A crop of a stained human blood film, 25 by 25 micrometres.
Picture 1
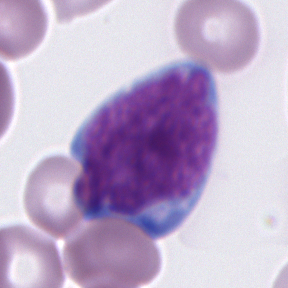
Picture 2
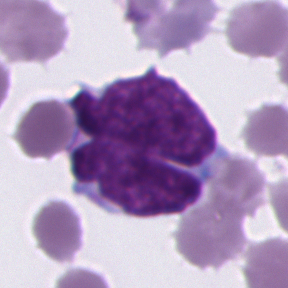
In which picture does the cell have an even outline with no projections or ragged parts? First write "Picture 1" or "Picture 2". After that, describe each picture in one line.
Picture 1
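Picture 1: The cell's edge shows no hair-like or bleb-like projections.
Picture 2: A small pointed tip projects from the top edge of the cell.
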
